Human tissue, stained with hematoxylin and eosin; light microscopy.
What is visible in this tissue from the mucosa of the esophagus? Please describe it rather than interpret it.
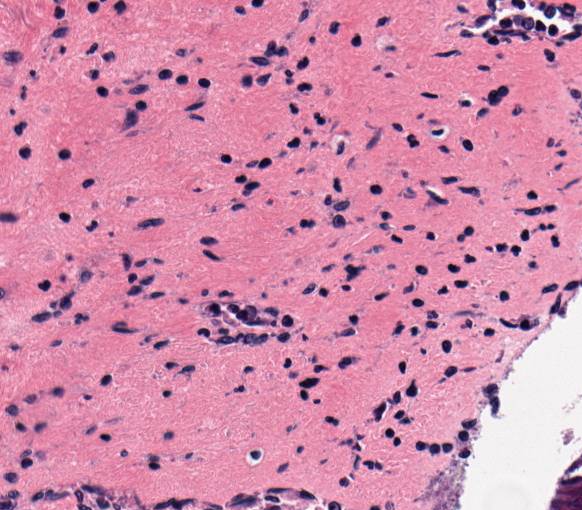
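Pink, finely fibrillary matrix occupies almost entire field. Matrix of fine wavy fibrils; no coarse collagen bundles. Nuclei scattered fairly evenly throughout; no glands or other organised units. Most nuclei sit directly in matrix, no visible surrounding cytoplasm. A few show a small clear halo.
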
